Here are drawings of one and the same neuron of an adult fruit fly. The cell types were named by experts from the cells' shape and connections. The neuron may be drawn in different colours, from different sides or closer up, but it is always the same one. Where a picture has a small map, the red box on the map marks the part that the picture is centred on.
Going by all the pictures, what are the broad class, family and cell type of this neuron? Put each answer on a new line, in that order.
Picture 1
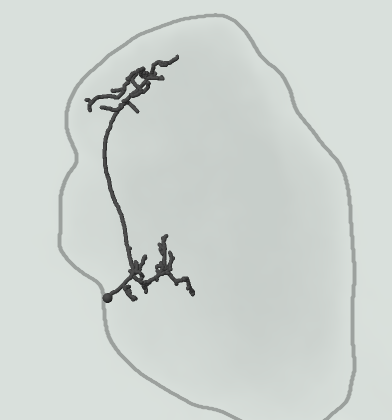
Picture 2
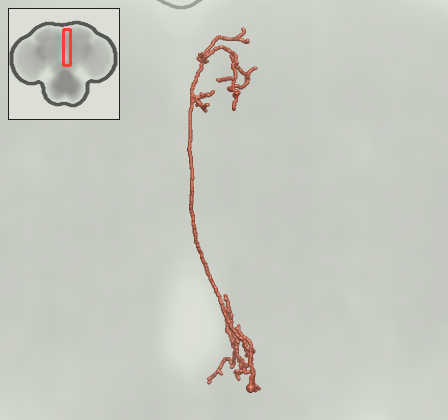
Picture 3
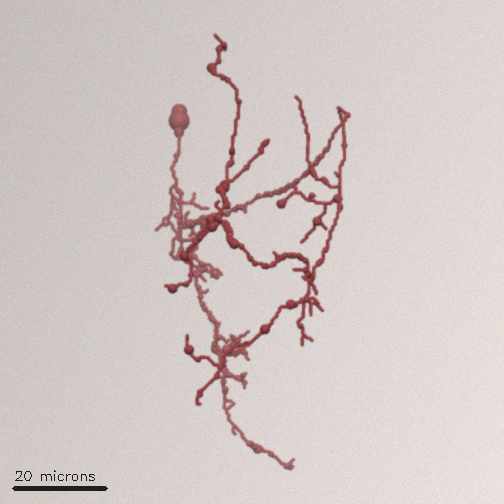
central-brain intrinsic neuron
hemilineage FLAa2
CB4082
